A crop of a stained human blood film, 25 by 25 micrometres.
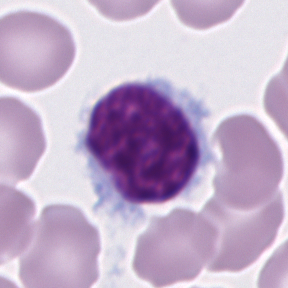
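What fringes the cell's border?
Fine hair-like projections, on most sides of a cell about 12 micrometres across.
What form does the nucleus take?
A single rounded oval mass with no lobes or indentation, filling about 70% of the cell's area, its dark purple chromatin mottled by paler streaks.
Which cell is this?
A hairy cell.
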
